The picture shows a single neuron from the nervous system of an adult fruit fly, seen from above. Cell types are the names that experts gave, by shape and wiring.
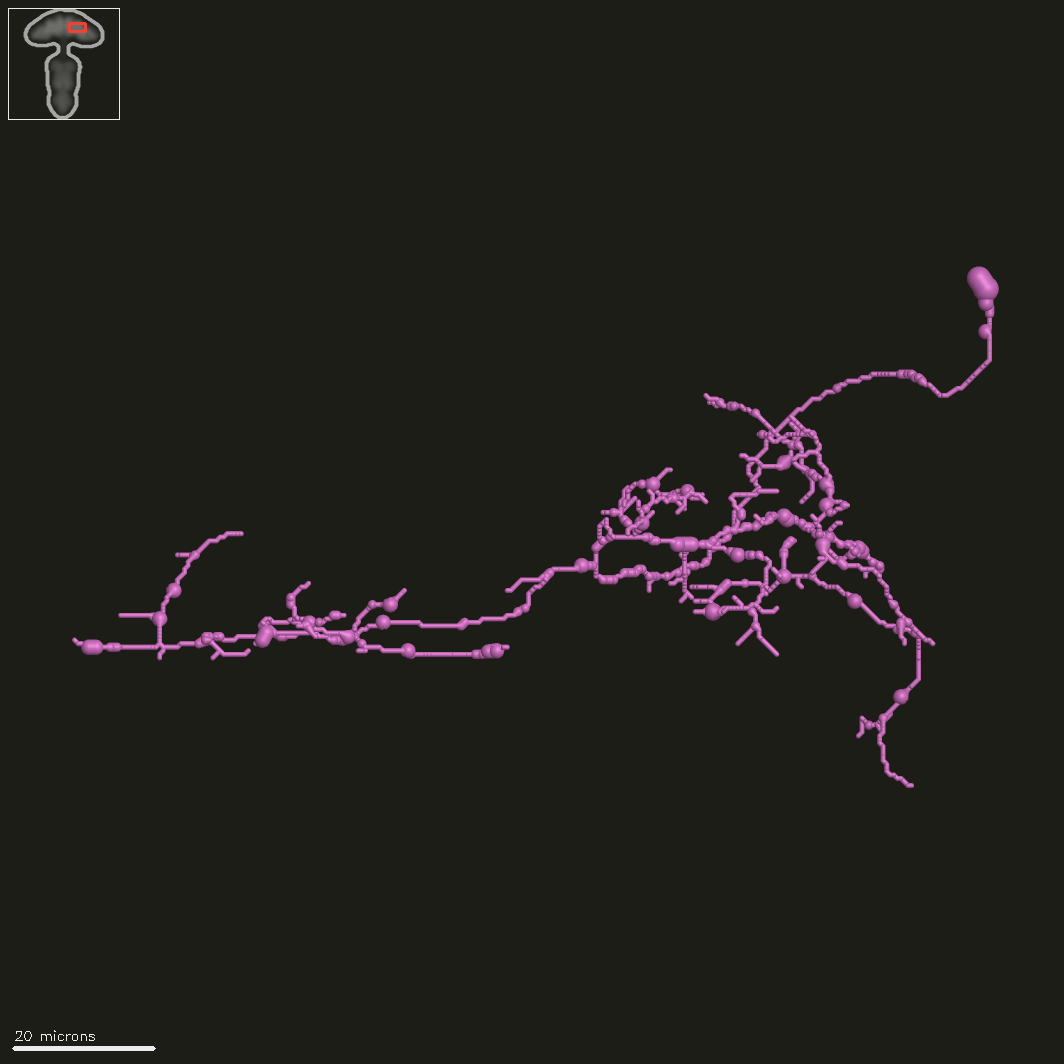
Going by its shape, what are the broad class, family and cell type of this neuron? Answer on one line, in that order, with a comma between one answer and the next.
central-brain intrinsic neuron, hemilineage SLPal5, CB1590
